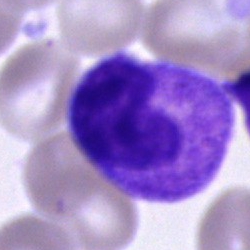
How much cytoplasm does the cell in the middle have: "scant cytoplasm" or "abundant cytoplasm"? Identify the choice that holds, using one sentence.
Around the nucleus lies a broad area of cytoplasm.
